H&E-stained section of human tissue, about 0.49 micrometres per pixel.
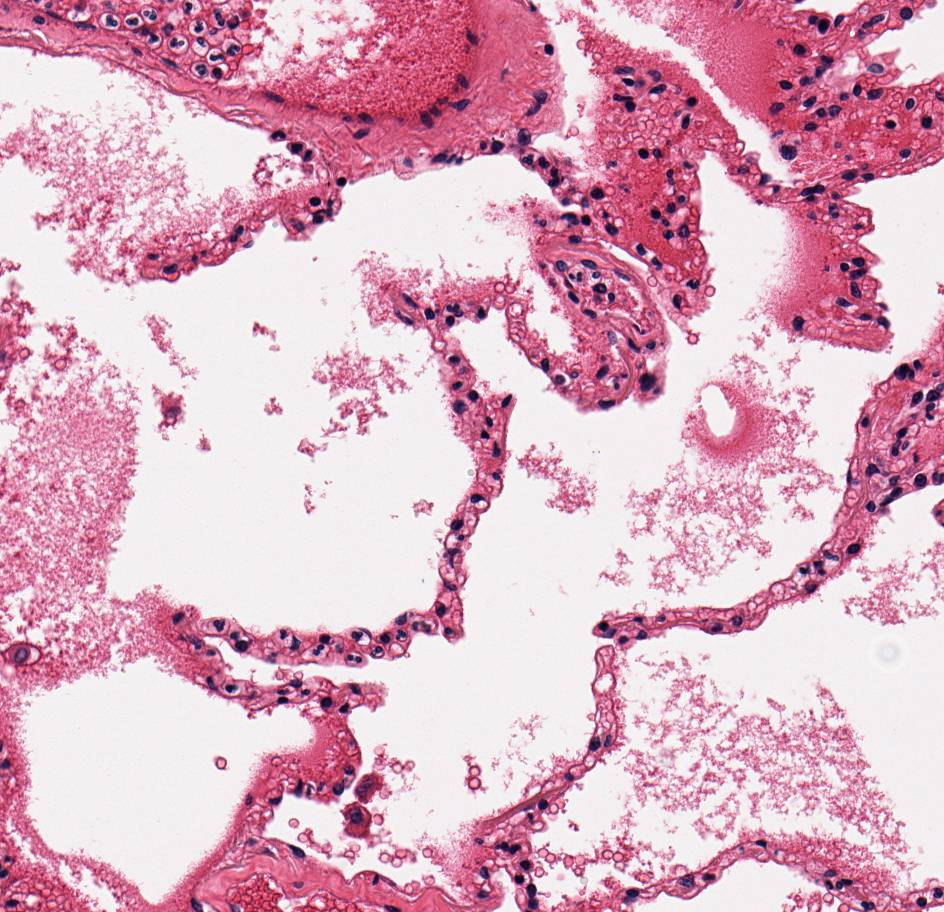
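Lung. Walls a few cells thick, small dark oval nuclei spaced along them. Many round red cell profiles, consistent with capillary erythrocytes, within and along walls. Pale pink flocculent material partly fills many spaces, chiefly left and lower right. No glands, muscle bundles or fat cells.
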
